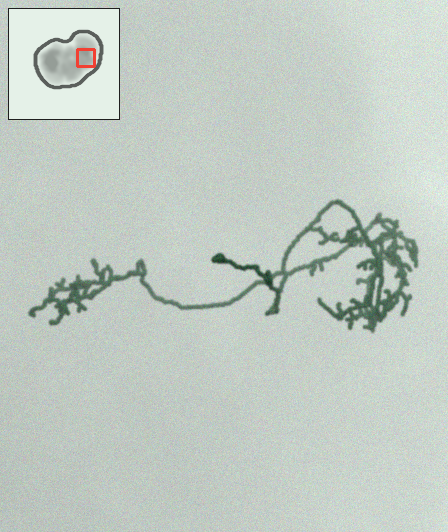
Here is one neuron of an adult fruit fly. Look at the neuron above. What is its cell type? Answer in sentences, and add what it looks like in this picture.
It is of cell type AOTU018. It is a central-brain intrinsic neuron. Its cell body lies in the middle of the picture. The picture shows dozens of branch ends.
